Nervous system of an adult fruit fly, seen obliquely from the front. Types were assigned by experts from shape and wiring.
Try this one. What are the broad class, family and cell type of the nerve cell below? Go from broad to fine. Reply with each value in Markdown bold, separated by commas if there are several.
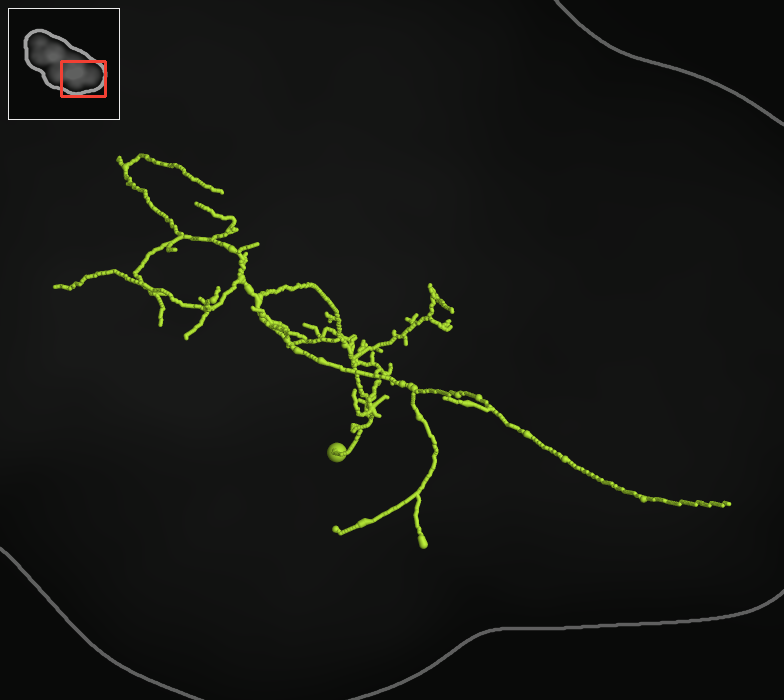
**ascending neuron**, **hemilineage 12B**, **AN12B080**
